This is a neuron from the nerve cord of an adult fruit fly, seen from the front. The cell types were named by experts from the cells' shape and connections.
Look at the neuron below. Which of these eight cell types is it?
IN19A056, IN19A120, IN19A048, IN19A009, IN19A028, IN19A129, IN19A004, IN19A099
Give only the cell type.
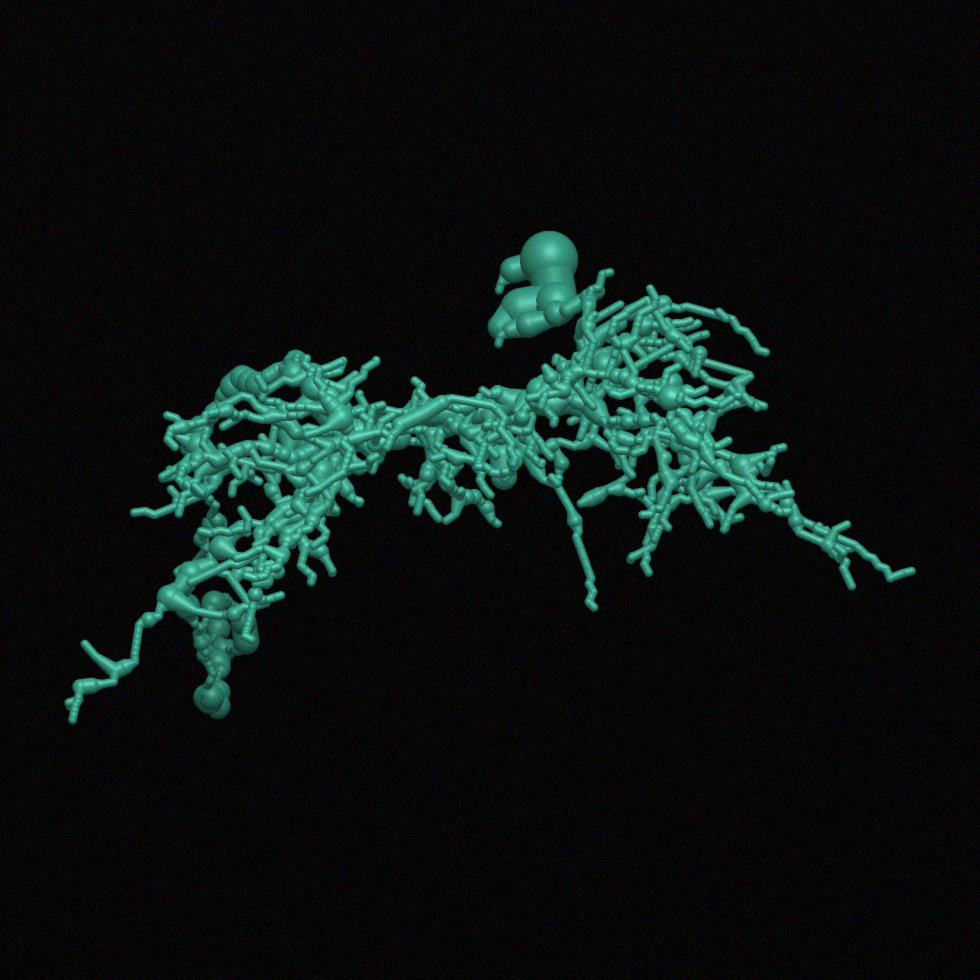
IN19A099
